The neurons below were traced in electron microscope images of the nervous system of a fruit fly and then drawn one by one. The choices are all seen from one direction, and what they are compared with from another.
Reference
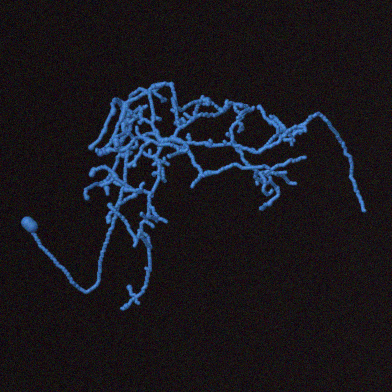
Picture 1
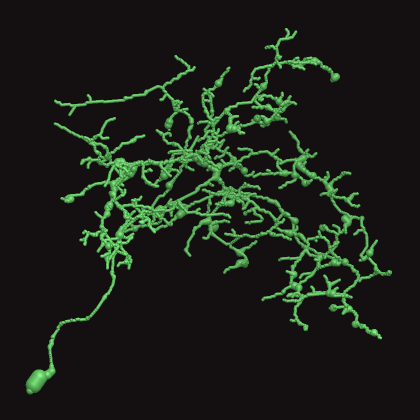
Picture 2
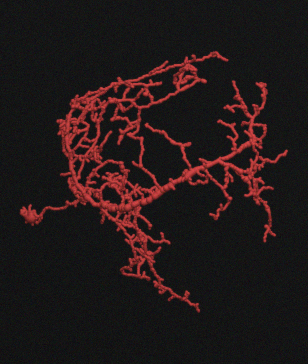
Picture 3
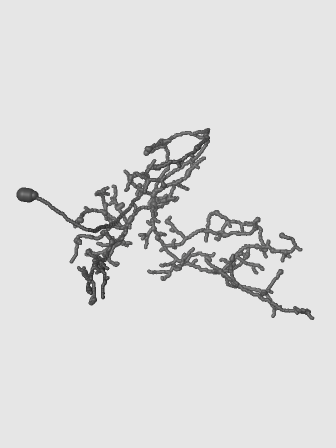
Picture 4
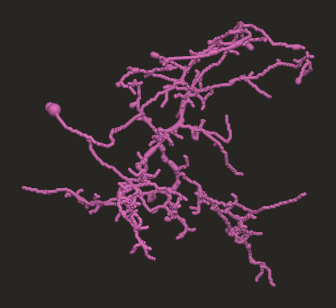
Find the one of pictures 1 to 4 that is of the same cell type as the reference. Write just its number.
3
